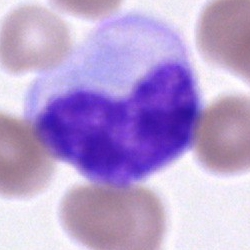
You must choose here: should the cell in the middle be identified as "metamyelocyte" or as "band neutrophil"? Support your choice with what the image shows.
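A metamyelocyte, not a band neutrophil. Let's look first at the nucleus: a notch in its upper edge gives it a bean or heart shape.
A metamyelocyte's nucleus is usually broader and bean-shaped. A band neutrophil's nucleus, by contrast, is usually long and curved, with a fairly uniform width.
The nucleus here sits in the lower part of the cell. Its chromatin is dark purple with mottled lighter patches, and the cytoplasm is a pale lavender-blue.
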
